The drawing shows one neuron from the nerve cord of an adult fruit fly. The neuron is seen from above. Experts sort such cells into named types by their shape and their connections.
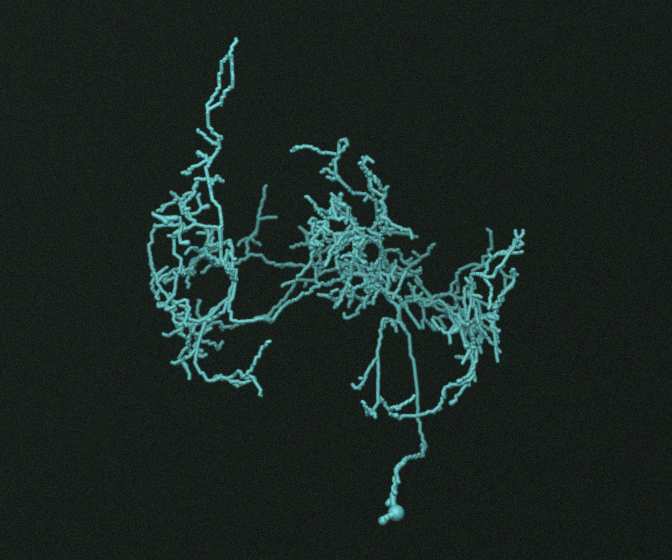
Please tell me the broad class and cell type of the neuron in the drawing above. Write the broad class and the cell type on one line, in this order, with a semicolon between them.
nerve-cord intrinsic neuron; INXXX273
